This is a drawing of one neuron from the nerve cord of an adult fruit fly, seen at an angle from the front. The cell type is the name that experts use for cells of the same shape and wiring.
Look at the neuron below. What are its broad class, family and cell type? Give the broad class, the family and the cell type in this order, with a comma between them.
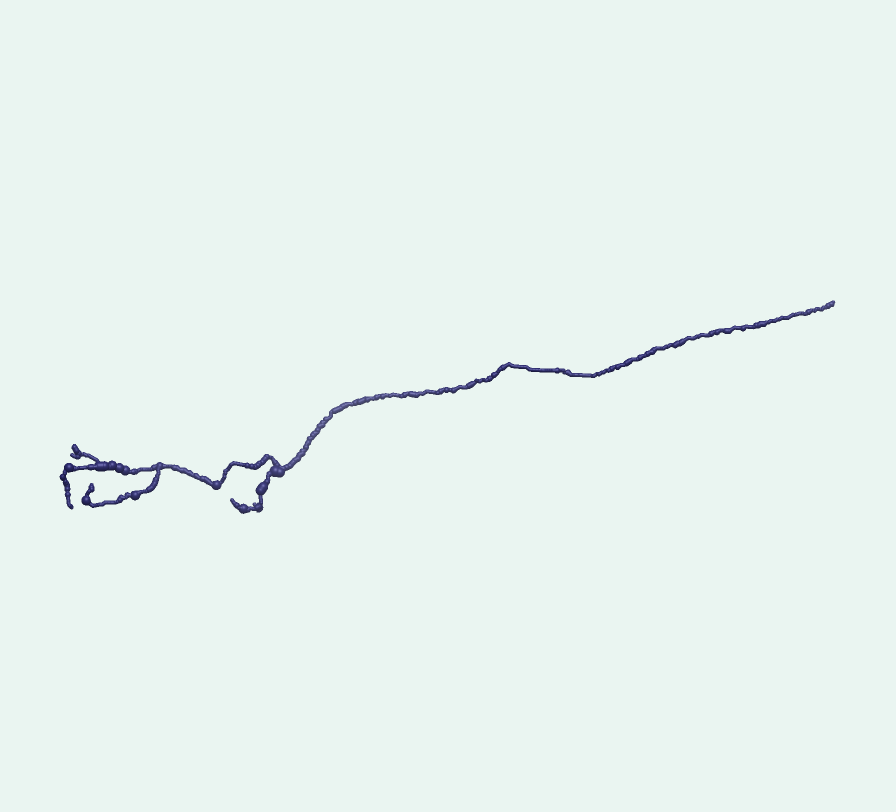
sensory neuron entering the nerve cord, class gustatory, WG1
